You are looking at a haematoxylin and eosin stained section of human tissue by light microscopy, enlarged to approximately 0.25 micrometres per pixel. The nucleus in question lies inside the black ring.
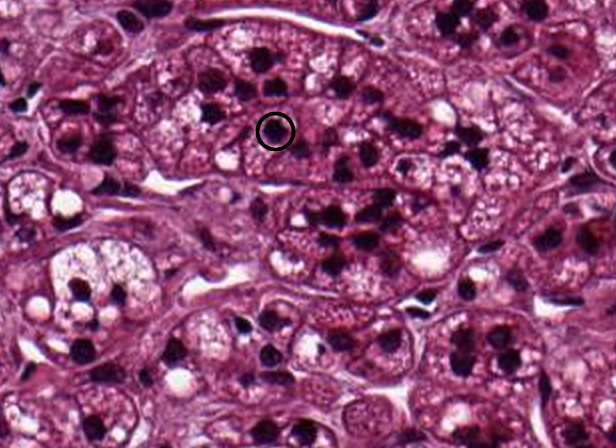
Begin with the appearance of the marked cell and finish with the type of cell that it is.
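The nucleus is round, with a smooth edge, and is stained dark throughout. The cell lies within a rounded cluster of cells, bordered by thin strands and narrow slit-like spaces. It is an adrenal cortical cell.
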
